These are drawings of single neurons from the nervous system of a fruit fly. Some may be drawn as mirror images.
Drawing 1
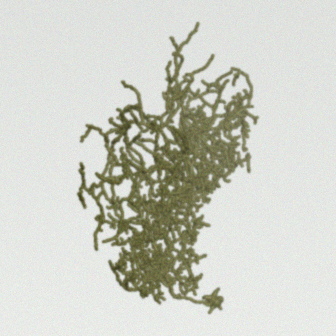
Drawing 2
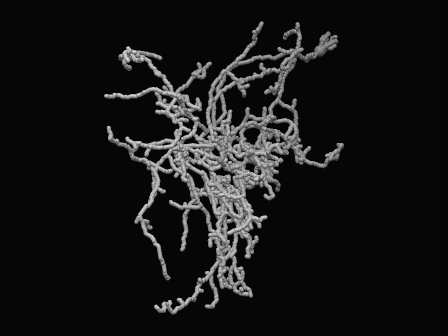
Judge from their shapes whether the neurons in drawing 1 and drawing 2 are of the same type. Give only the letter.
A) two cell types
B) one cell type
A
